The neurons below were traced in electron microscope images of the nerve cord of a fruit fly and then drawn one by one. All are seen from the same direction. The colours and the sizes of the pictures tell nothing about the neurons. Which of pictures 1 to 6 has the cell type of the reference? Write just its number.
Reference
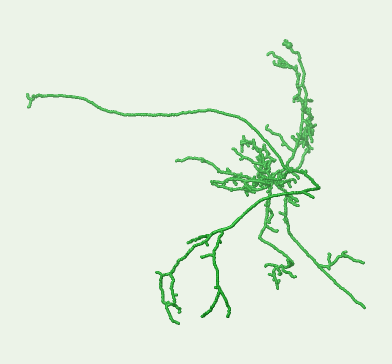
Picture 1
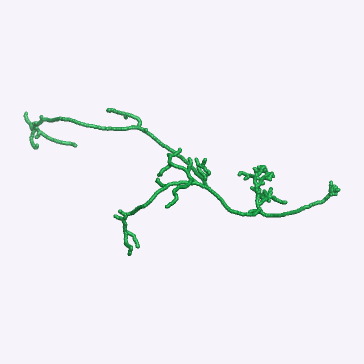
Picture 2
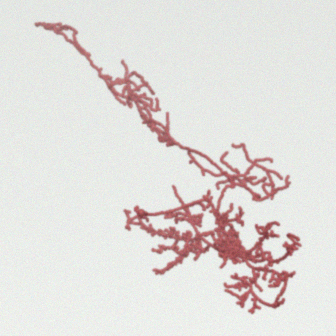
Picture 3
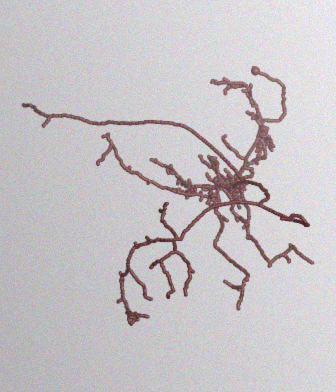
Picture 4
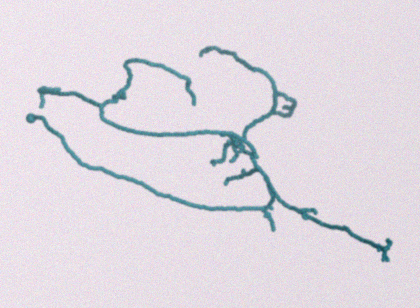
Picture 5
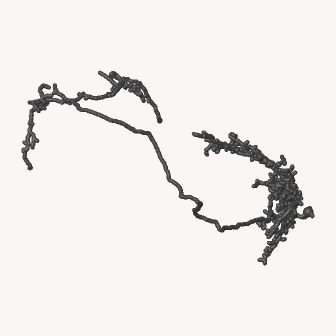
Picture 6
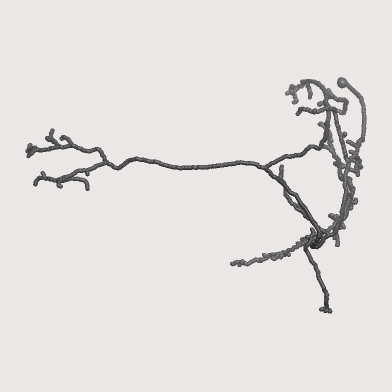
3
